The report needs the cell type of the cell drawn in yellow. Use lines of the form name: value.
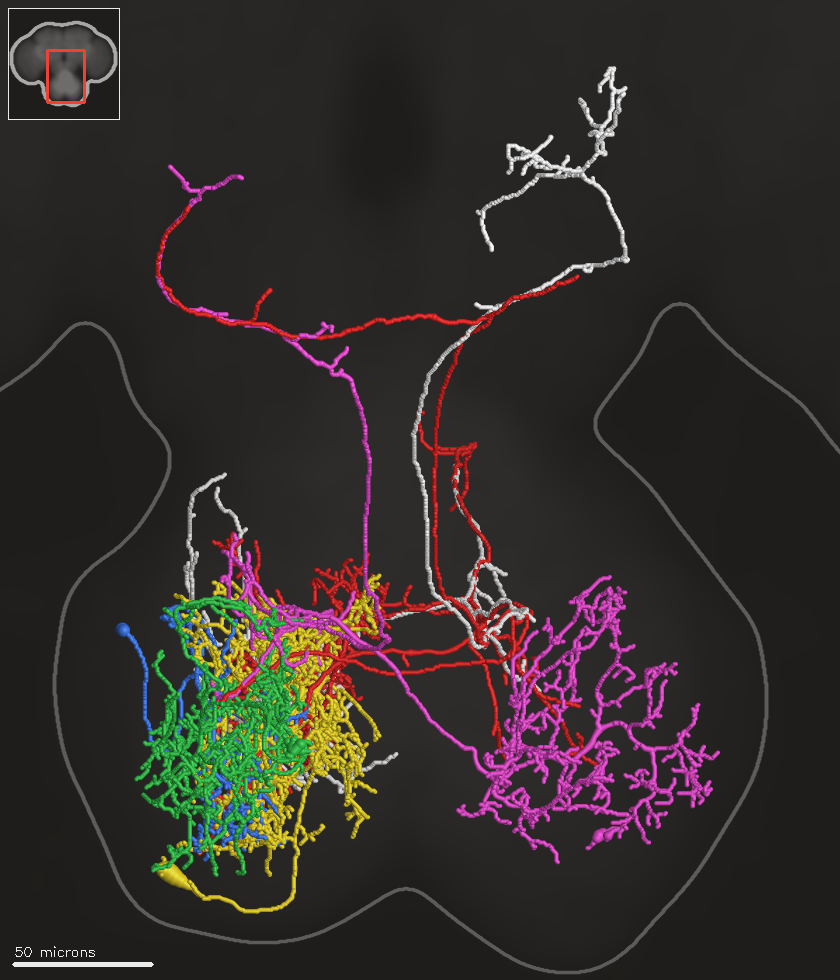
cell type: IN21A011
